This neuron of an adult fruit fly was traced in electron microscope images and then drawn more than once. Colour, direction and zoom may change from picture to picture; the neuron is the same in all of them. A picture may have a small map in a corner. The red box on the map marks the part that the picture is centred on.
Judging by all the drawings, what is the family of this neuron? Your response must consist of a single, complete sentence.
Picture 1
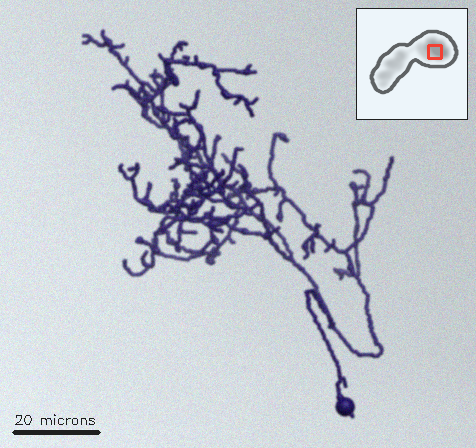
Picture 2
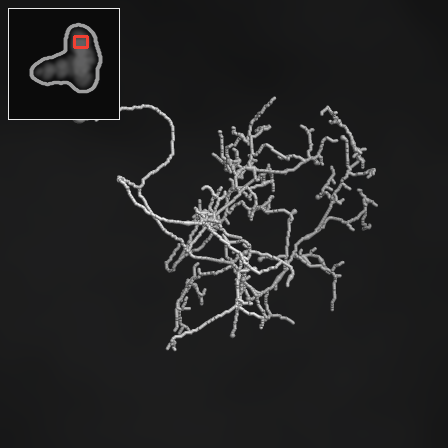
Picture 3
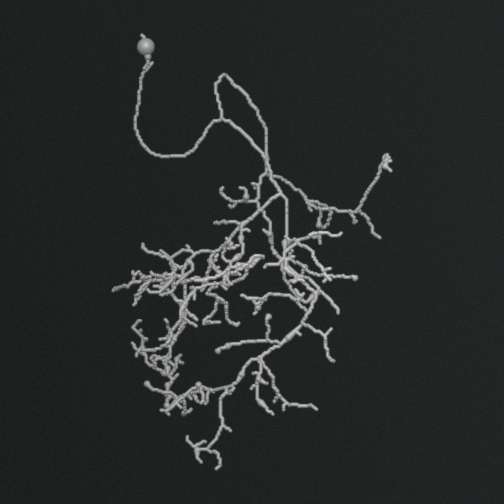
By family, this neuron is grouped as hemilineage LHl1.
